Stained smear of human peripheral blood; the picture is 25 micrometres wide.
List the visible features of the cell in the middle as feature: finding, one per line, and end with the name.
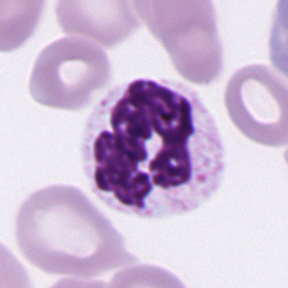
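Nucleus: more than two lobes, about 11 by 9 micrometres
Lobes: open loop around a pale central gap
Chromatin: dark purple, coarsely clumped
Cytoplasm: pale pinkish rim around the nucleus
Name: segmented neutrophil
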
